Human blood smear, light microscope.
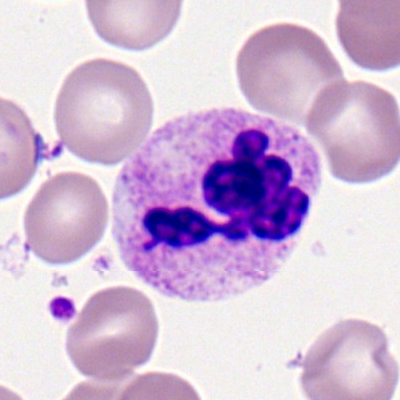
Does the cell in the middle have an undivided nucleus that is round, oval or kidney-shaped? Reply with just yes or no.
No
